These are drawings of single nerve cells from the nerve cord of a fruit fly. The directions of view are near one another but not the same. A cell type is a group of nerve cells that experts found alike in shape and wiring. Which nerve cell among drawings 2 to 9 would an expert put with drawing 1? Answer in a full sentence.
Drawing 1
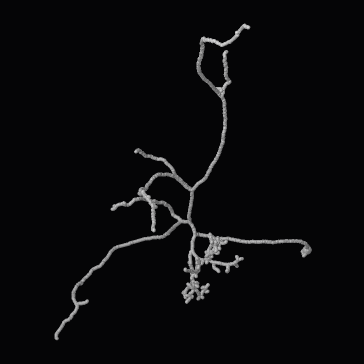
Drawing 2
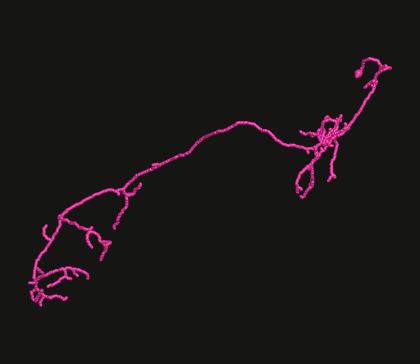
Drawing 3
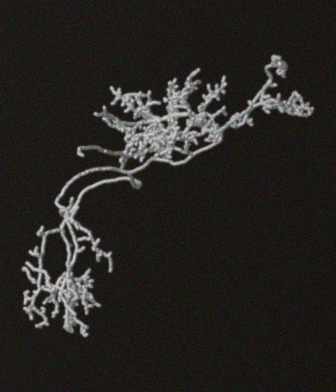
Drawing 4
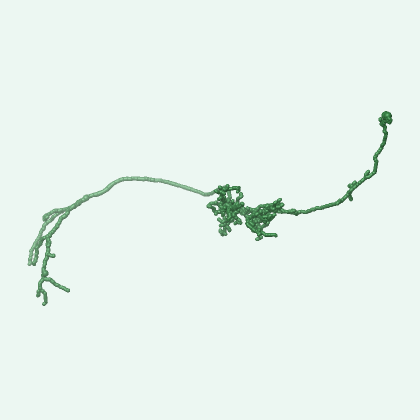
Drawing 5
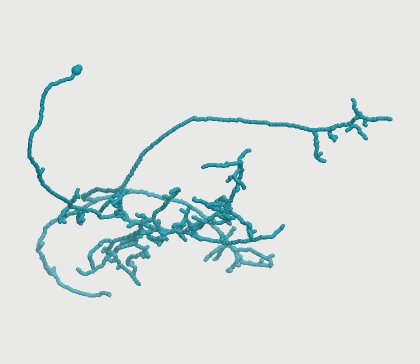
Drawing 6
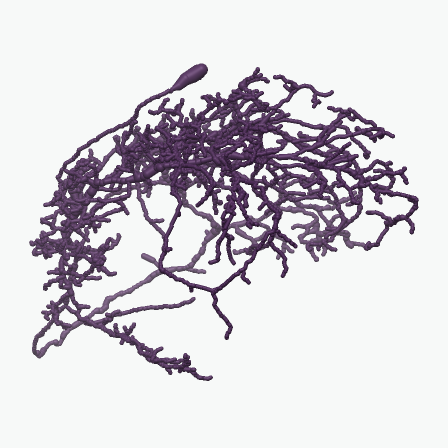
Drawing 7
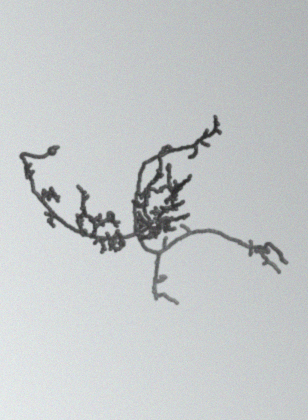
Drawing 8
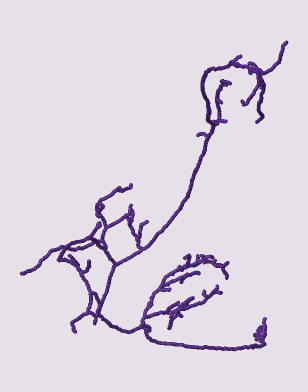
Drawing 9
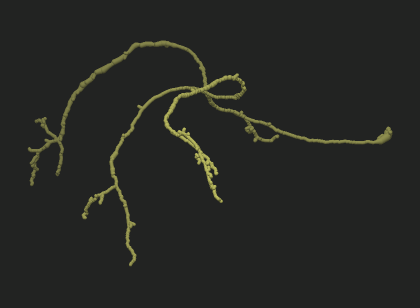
Drawing 9 is of the same cell type.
